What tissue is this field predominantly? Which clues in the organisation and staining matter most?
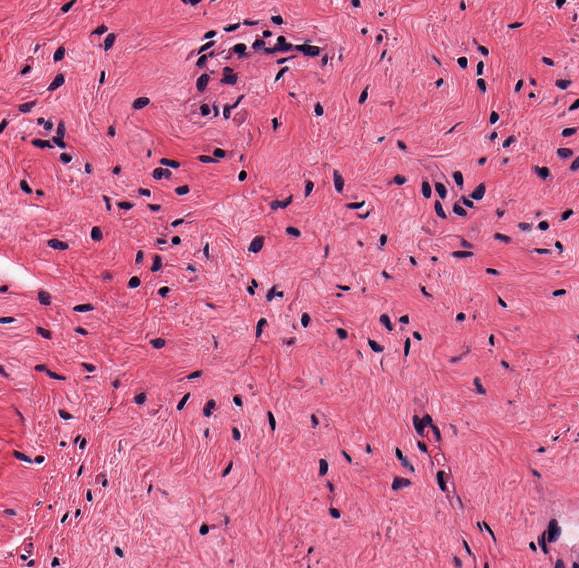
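Dense connective tissue is the main tissue in this field. Dense fibrous tissue fills the whole field, and there is no epithelium anywhere.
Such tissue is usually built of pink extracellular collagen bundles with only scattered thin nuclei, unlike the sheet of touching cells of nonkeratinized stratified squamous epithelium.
The pink collagen fibres are wavy and interlace in varied directions rather than running in one parallel line.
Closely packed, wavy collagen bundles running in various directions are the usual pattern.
The fibroblast nuclei lie singly and well spaced; they are small, dark and oval to spindle-shaped.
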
